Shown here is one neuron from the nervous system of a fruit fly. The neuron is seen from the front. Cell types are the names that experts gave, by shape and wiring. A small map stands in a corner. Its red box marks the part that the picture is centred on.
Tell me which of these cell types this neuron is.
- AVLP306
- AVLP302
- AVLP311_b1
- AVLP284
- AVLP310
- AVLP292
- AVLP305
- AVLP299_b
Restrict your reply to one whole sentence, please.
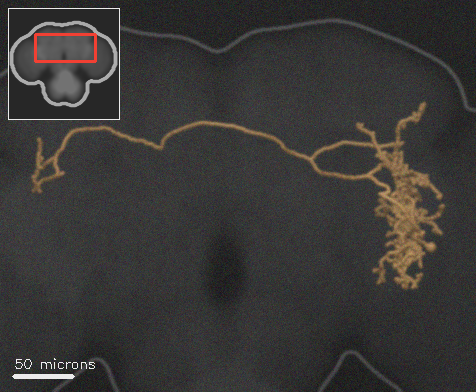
So far as cell type goes, this neuron is AVLP306.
